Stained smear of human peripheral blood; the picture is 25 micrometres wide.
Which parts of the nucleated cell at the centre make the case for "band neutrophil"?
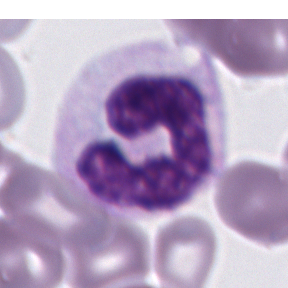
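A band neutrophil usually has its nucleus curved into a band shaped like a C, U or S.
Fits: nucleus here is a thick curved band, a C with its open side facing left.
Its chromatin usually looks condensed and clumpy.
Fits: chromatin dark purple and coarsely clumped. Otherwise seen: outline round and smooth; cytoplasm pale pinkish-lilac; nucleus fills about 50% of the cell's area.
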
